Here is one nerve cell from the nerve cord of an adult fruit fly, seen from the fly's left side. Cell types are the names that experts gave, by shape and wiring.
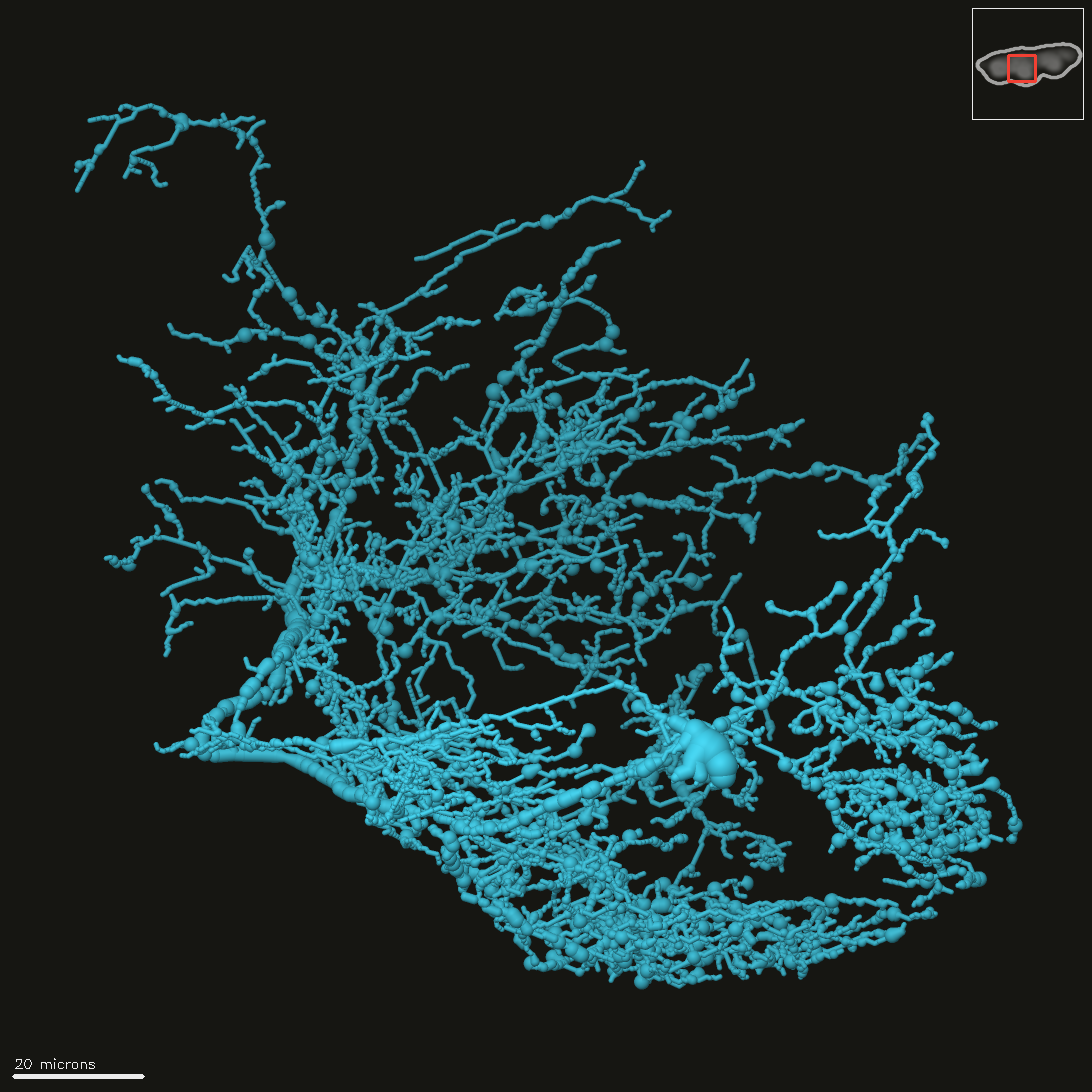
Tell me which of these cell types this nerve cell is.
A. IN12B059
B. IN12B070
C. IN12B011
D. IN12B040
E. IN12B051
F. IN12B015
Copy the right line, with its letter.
C. IN12B011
